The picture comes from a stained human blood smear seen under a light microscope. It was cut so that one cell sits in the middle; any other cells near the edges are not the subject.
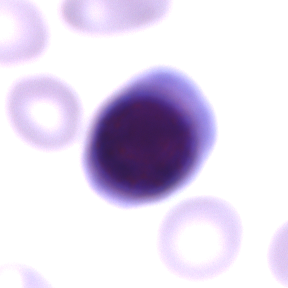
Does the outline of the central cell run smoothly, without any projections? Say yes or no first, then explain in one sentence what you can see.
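Yes. The cell's outline is smooth, with no projections from the surface.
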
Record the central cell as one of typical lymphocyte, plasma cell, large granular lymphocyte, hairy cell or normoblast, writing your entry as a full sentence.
In the crop, the cell of interest at the centre is a normoblast.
